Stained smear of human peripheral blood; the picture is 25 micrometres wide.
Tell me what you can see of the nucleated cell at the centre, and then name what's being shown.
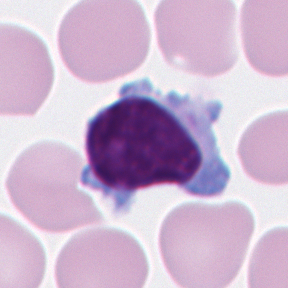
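Many small, ragged cytoplasmic projections protrude from the edge of the cell. The nucleus is a single oval mass without lobes, measuring about 10 by 8 micrometres, and its chromatin stains a dense, dark purple with only faint mottling. The pale blue cytoplasm is widest on the right side of the nucleus. The cell is a typical lymphocyte.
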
